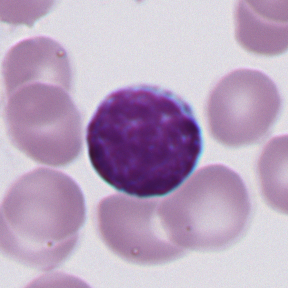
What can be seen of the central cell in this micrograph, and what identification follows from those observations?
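Chromatin dense and dark purple, in coarse clumps with paler streaks between. No distinct nucleolus seen. Cytoplasm only a thin pale blue crescent at the upper right edge, with no granules visible. Cell: typical lymphocyte.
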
